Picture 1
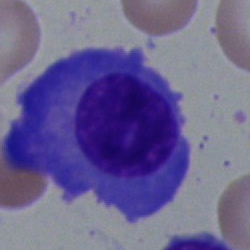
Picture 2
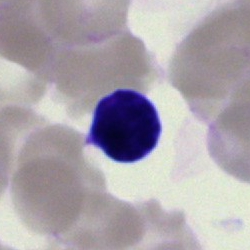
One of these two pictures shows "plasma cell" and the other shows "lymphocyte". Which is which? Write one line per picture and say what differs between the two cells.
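In picture 1 we see a plasma cell: The cytoplasm is abundant and deep blue.
In picture 2 we see a lymphocyte: No distinct rim of cytoplasm can be seen around the nucleus.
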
